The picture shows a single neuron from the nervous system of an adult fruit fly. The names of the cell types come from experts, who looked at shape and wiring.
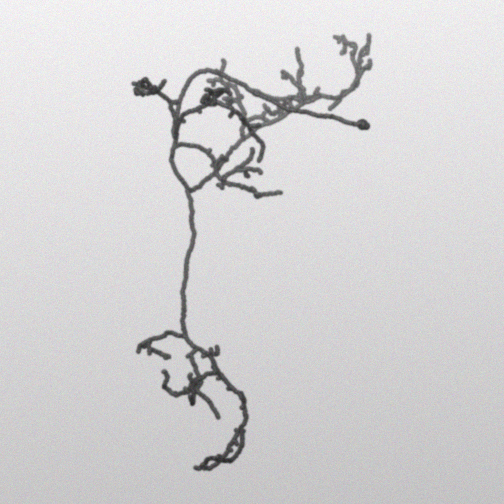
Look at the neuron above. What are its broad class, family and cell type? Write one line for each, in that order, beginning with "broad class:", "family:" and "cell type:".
broad class: central-brain intrinsic neuron
family: hemilineage PSa1
cell type: AVLP462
